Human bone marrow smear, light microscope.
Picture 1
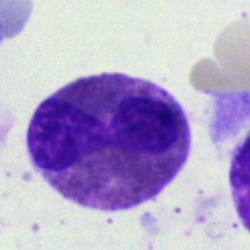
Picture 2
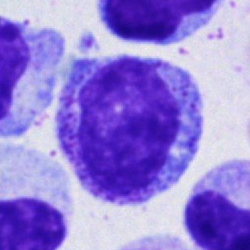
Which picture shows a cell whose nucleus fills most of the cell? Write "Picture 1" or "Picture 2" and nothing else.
Picture 2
